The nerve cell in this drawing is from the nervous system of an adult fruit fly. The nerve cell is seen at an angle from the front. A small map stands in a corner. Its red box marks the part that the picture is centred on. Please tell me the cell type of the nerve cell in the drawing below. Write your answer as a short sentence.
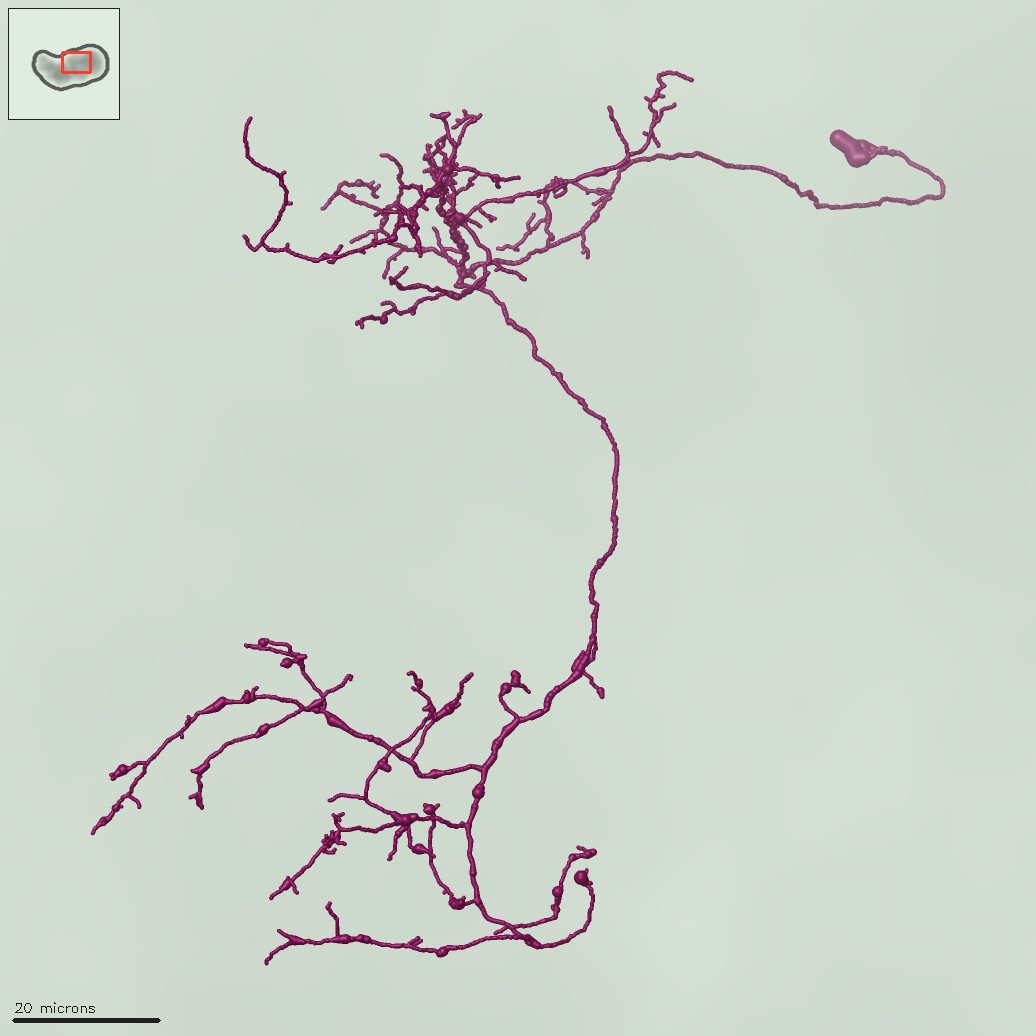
The cell type is CB1007.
